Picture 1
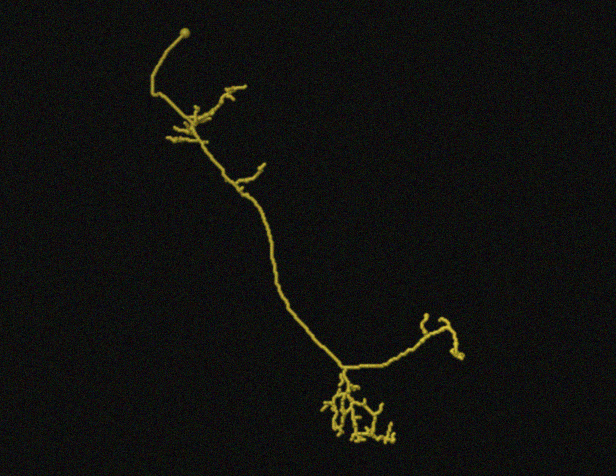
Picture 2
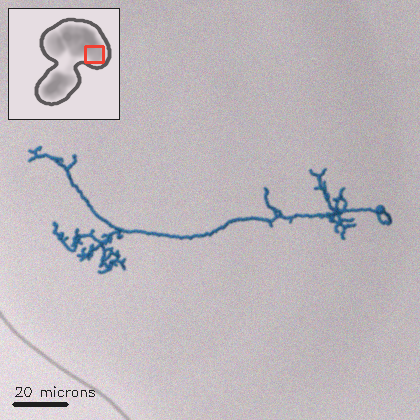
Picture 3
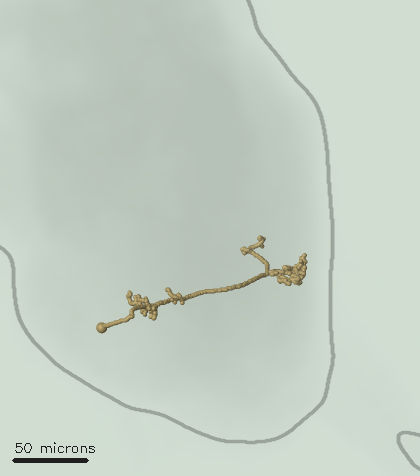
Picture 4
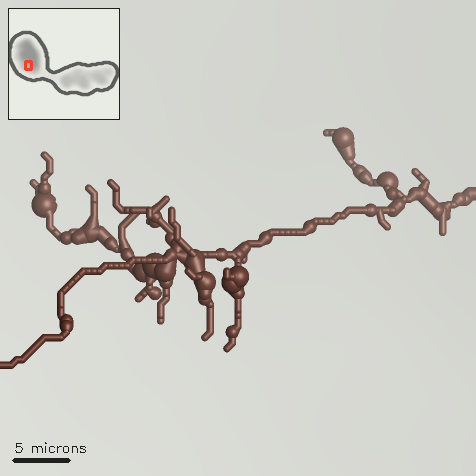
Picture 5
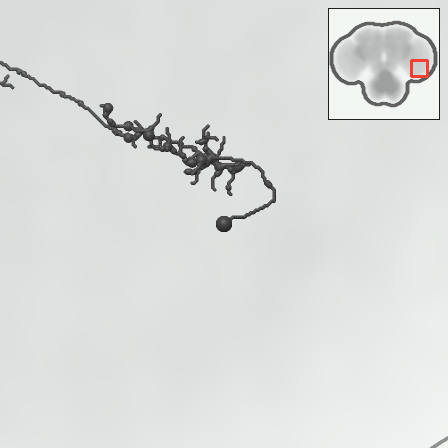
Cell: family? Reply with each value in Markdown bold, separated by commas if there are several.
**TmY**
